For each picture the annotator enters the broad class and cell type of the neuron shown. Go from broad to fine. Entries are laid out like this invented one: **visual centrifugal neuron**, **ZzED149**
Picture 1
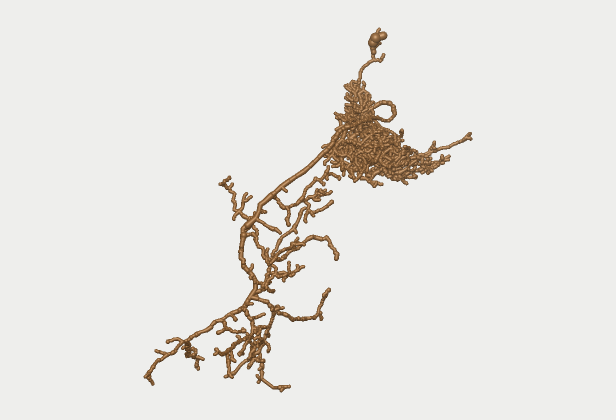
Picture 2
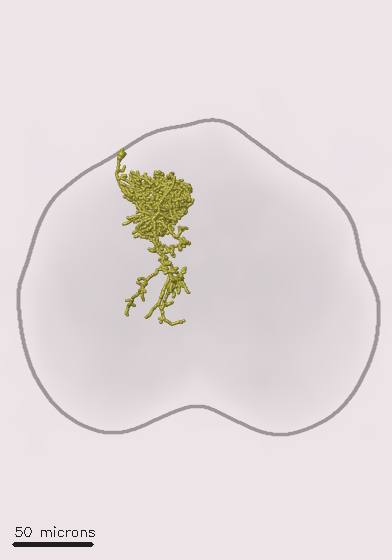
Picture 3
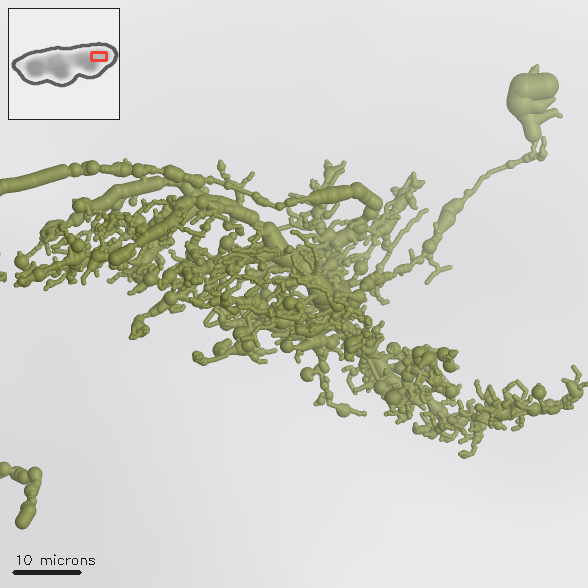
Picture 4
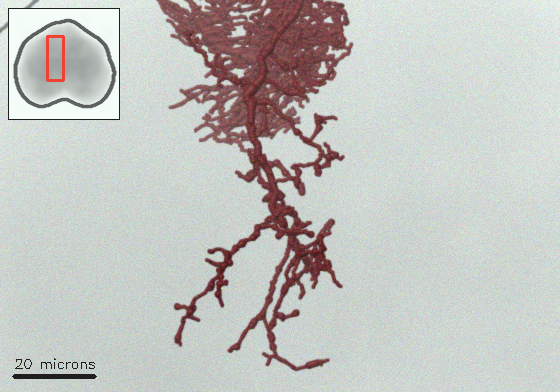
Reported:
**nerve-cord intrinsic neuron**, **INXXX100**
